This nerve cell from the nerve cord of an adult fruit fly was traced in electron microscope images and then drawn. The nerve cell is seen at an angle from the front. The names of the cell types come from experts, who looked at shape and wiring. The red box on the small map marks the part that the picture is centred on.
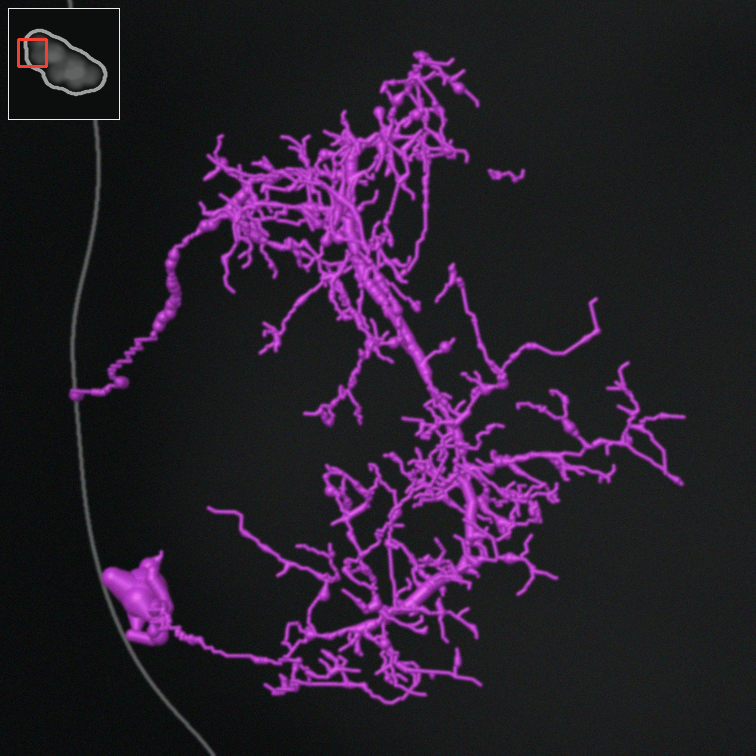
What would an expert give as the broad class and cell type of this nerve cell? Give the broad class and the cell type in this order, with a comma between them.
motor neuron of the nerve cord, Acc. tr flexor MN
